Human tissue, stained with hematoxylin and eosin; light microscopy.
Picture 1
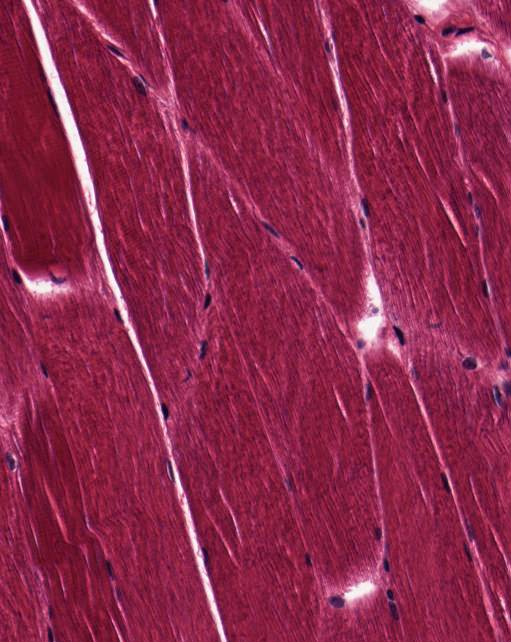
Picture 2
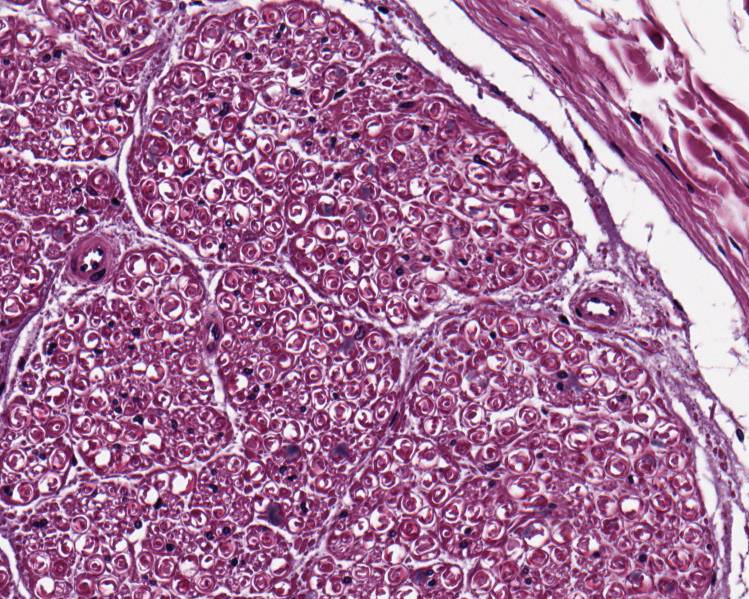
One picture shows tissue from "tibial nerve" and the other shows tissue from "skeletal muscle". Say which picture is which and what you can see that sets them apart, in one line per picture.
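The field in picture 1 comes from the skeletal muscle. The whole field is filled by long muscle fibres cut lengthwise, running roughly top to bottom with a slant from upper left to lower right.
The field in picture 2 comes from the tibial nerve. Within the bundles the nerve fibres are cut in cross-section as closely packed round profiles, each with a central pink axon surrounded by a pale ring.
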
